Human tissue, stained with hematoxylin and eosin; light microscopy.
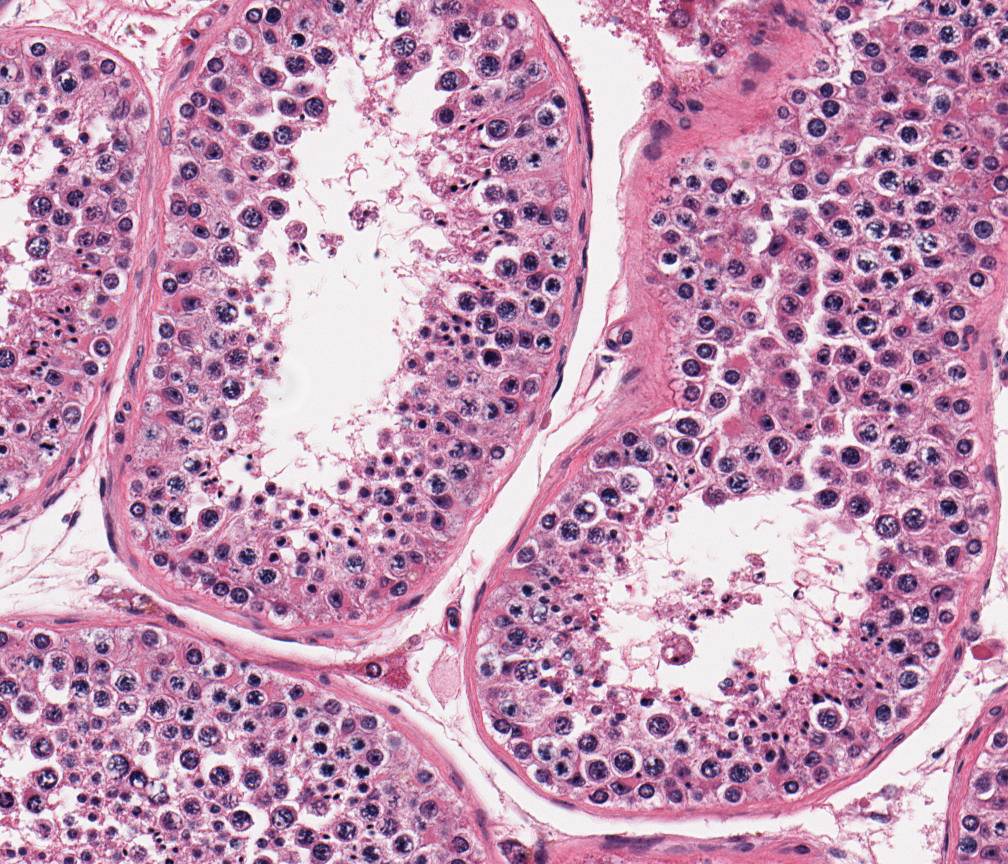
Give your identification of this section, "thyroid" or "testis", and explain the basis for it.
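Testis. Tubules lined by many cell layers, outer edge to lumen.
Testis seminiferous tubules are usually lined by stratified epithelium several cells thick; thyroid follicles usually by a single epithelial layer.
Middle layers crowded with large round nuclei, coarse clumped dark chromatin, in keeping with spermatocytes. Small dense dark nuclei gather in innermost layers beside the lumen of the two large central tubules. Thin pink layer bounds each tubule, flattened elongated dark nuclei along its outer edge.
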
